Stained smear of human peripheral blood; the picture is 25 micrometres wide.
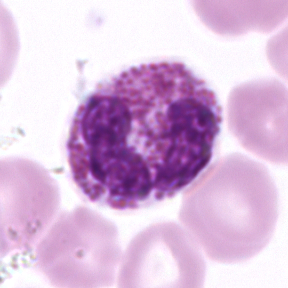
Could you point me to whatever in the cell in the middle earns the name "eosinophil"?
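You already know this is an eosinophil, so look first at the nucleus: it has two lobes, one on the left side of the cell and one on the right.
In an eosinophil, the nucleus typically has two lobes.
Those two lobes go with the name. The chromatin here is dark purple and coarsely clumped.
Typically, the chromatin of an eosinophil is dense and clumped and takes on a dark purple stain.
So the chromatin fits as well. Next, the granules: they are coarse, round and reddish-pink.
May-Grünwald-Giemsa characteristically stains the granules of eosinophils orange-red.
The shade you see is reddish-pink rather than orange-red, so colour is the point that does not match exactly. Finally, the cell measures about 14 by 12 micrometres.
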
